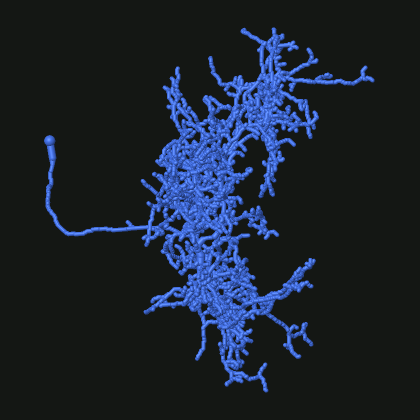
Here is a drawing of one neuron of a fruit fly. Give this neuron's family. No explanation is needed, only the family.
hemilineage VLPl&p2_posterior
